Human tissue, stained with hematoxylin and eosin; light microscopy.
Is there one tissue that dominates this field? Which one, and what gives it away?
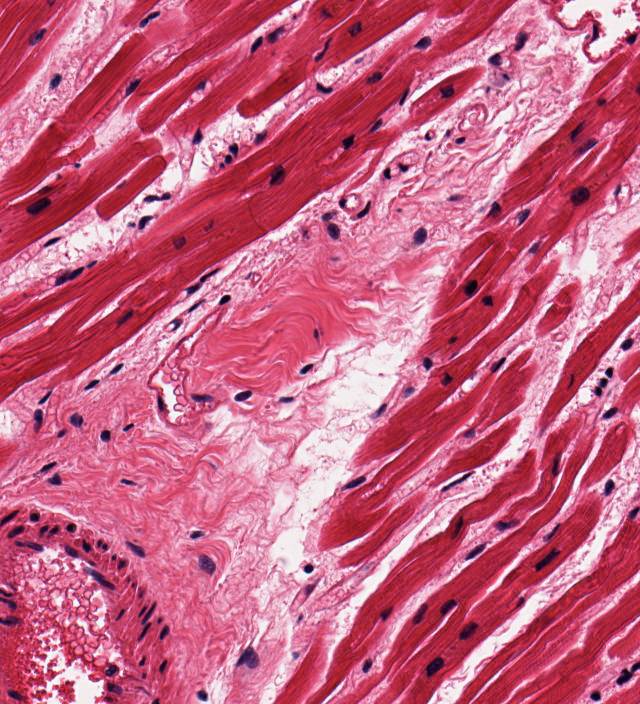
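Myocardium is the tissue in this field. Check one: the muscle fibres branch and join neighbouring fibres.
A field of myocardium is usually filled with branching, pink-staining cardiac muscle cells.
Check two: no fat cells are present anywhere. Check three: clear empty gaps separate many of the fibres from one another.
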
